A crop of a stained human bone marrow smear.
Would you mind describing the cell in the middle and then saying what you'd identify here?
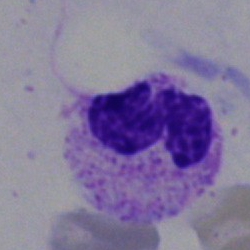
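Two nuclear lobes lie side by side in the upper half of the cell. Many pink-violet granules fill the cytoplasm, sitting beside the nucleus without hiding its outline. The cell is a segmented neutrophil.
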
